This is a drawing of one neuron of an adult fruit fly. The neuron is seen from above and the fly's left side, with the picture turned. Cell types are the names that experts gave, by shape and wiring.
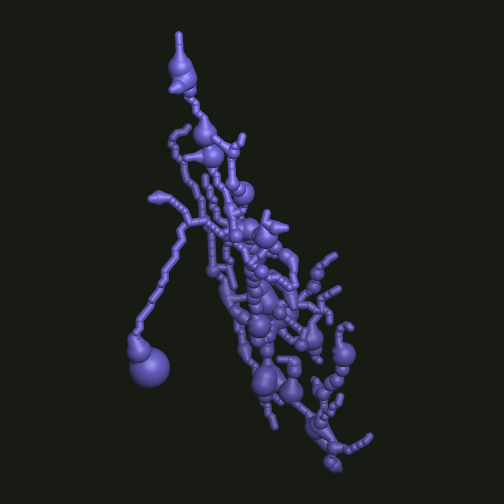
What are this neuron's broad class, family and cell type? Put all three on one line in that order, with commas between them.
optic-lobe intrinsic neuron, T, T4b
